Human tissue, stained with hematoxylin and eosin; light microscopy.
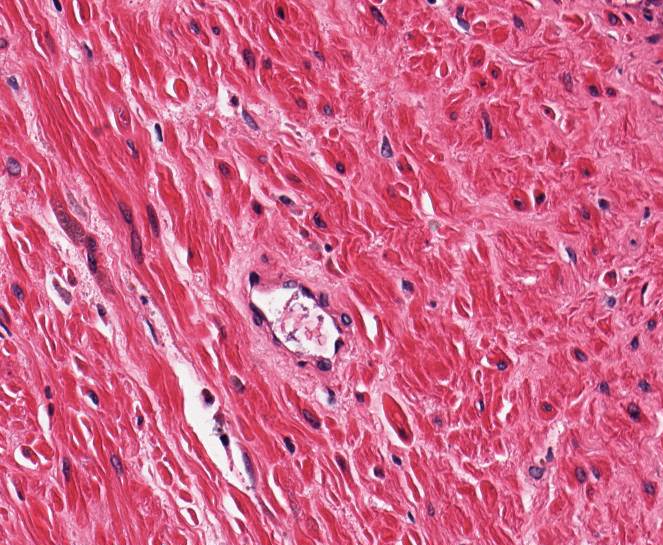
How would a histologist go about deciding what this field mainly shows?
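Fibromuscular stroma. Its muscle fibres are cut lengthwise in the left half, running diagonally from upper left toward lower right, and mostly across in the upper right, where they form rounded pink profiles, some with a dark central nucleus. Throughout the field, the fibre cytoplasm stains a bright, deep eosin pink.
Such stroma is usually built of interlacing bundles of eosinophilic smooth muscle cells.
The two cutting planes and the deep pink cytoplasm are in keeping with that.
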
